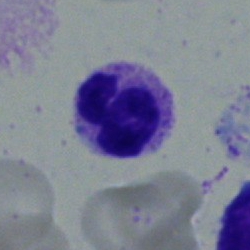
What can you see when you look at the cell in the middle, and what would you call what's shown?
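Begin with the cytoplasm, which is a pale lilac-pink. Fine violet granules lie within it, though you'll see no vacuoles there. In the nucleus, no nucleoli are visible. This is a segmented neutrophil.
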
